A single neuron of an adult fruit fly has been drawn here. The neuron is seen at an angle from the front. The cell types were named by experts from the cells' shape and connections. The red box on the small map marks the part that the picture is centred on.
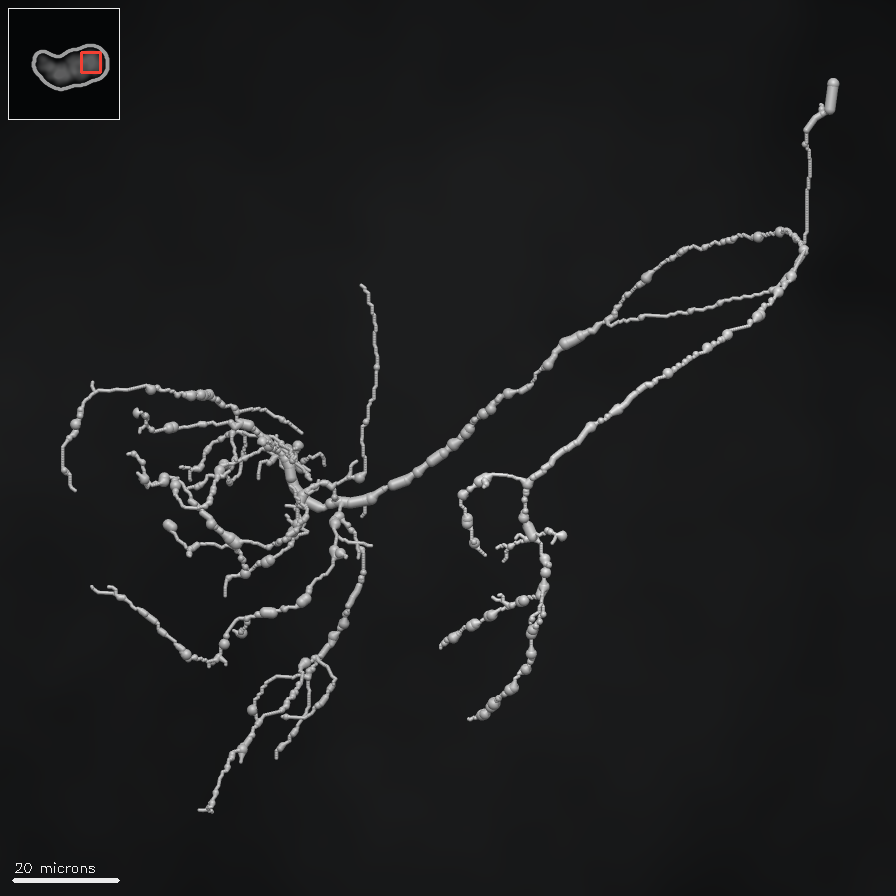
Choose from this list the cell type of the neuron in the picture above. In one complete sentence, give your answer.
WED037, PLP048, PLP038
This neuron is a member of the PLP038 cell type.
